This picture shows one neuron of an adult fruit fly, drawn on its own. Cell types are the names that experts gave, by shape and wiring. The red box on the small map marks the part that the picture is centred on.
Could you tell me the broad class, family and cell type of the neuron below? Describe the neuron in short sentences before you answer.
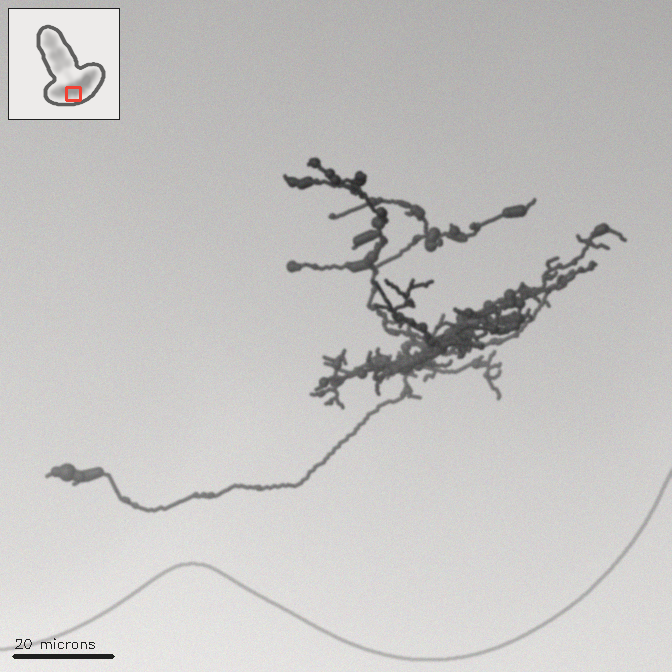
By the scale bar it is about 120 microns wide in this view. Dozens of branch ends can be seen. It is a central-brain intrinsic neuron. Its family is hemilineage TRdl_b. Its cell type is GNG412.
